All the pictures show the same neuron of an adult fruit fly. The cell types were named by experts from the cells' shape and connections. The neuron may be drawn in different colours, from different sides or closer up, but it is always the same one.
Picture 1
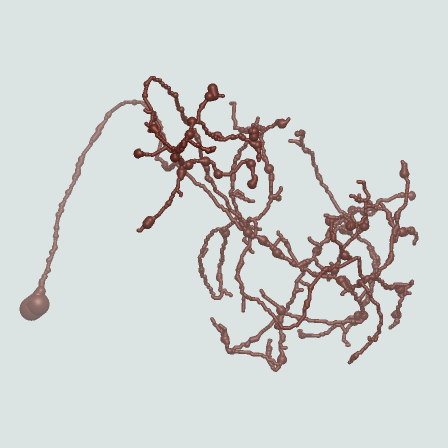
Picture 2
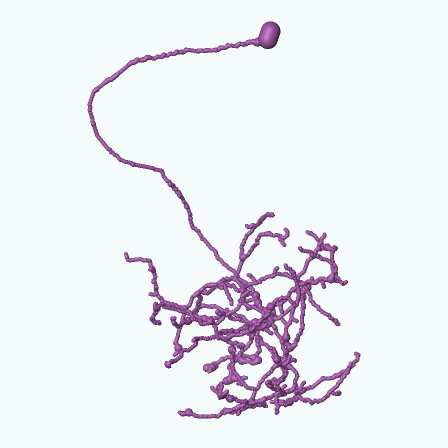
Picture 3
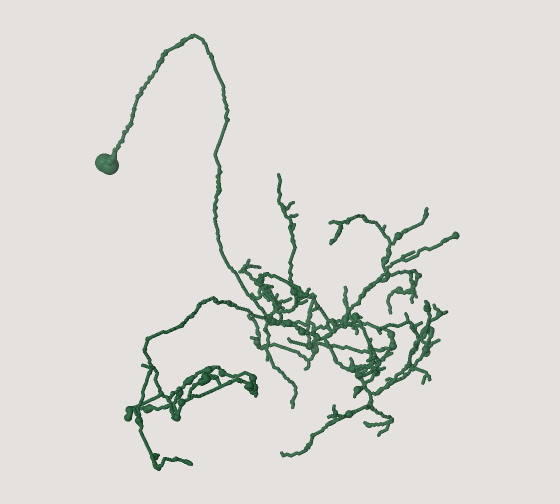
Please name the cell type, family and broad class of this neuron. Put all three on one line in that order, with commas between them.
LHAV6a5, hemilineage LHa1, central-brain intrinsic neuron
